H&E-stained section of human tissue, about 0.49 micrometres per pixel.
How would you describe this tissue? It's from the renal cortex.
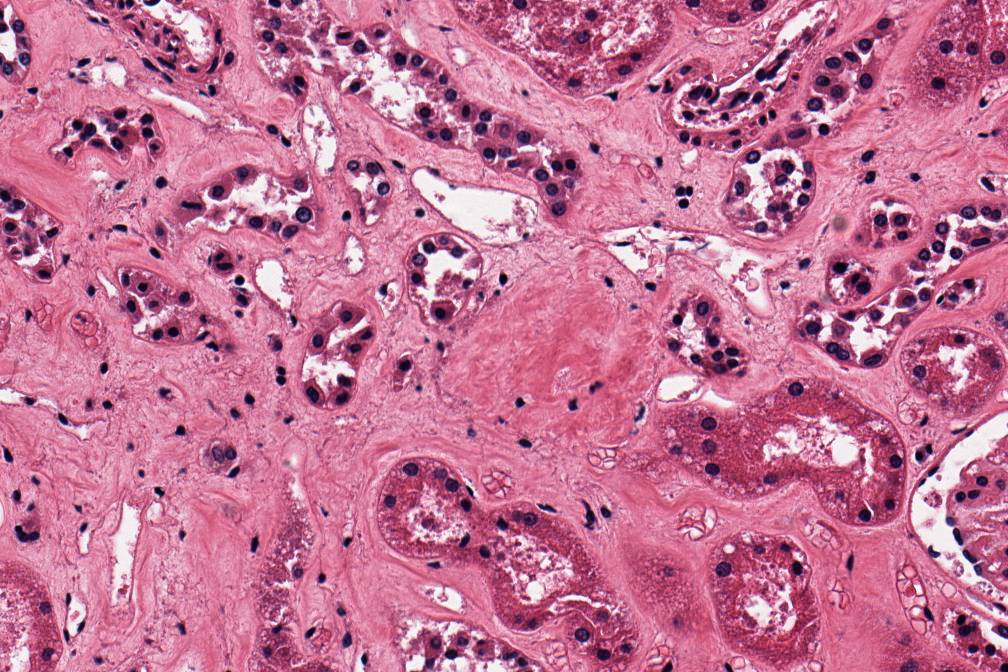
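Tubules lined by cells with round dark nuclei and granular pink cytoplasm. Nuclear size and shape within tubules fairly uniform. Intertubular stroma: pink collagenous tissue, sparse small dark nuclei. Small clusters of clear, bubbly cells in the stroma, mostly lower right.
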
